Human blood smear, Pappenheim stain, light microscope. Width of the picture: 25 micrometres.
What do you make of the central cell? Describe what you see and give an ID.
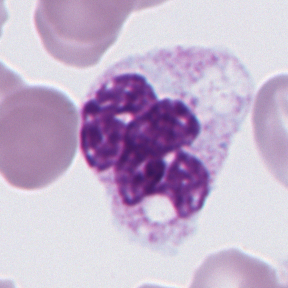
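The nucleus sits toward the left of the cell, so most of the cytoplasm lies to the right. The cytoplasm is abundant and very pale lilac, with fine pinkish-purple granules scattered throughout. A single round, clear vacuole lies just beneath the nucleus. This cell is a segmented neutrophil.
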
